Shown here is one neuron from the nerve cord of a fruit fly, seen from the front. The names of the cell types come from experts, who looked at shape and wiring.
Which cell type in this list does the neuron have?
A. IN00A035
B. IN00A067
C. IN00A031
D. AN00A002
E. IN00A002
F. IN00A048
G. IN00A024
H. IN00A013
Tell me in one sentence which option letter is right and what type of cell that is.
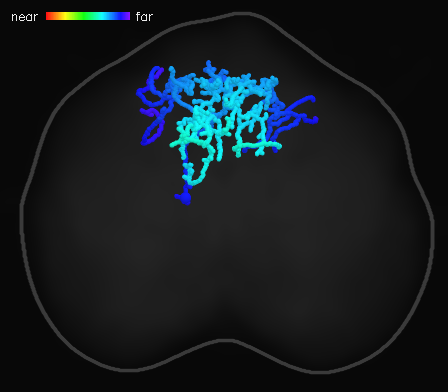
The type of the neuron is cell type IN00A024, option G.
